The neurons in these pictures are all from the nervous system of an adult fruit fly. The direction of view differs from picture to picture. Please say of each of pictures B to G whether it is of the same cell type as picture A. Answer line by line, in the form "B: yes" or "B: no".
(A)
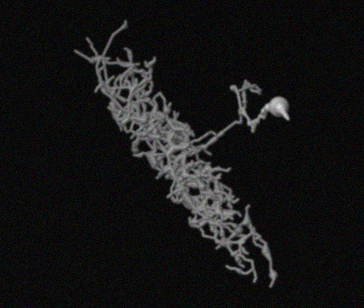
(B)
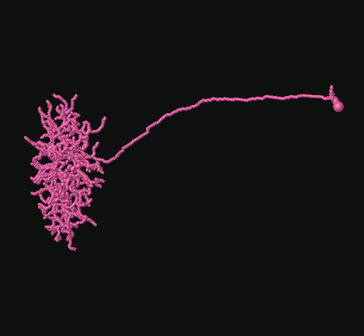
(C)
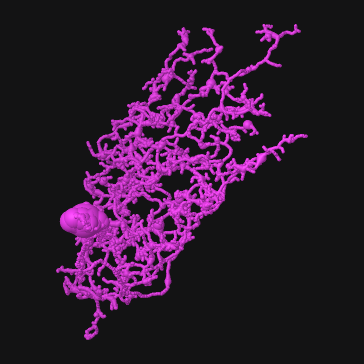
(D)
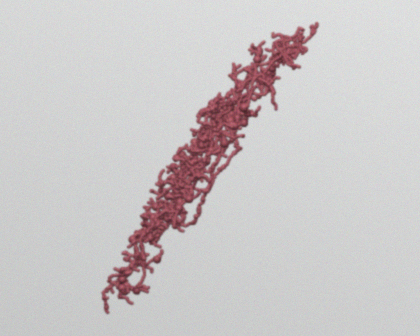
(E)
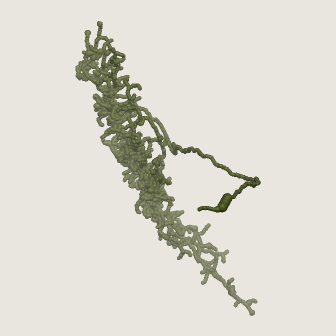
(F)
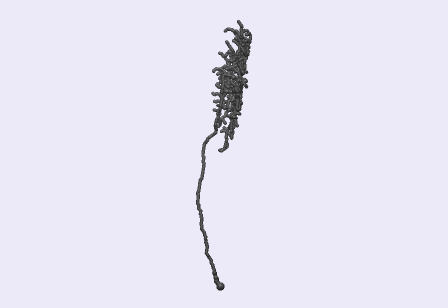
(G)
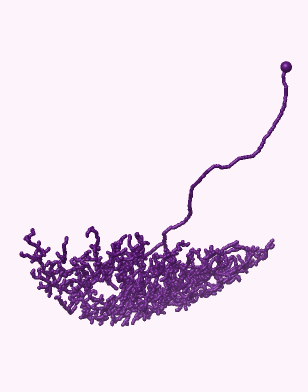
B: yes
C: yes
D: no
E: no
F: yes
G: no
